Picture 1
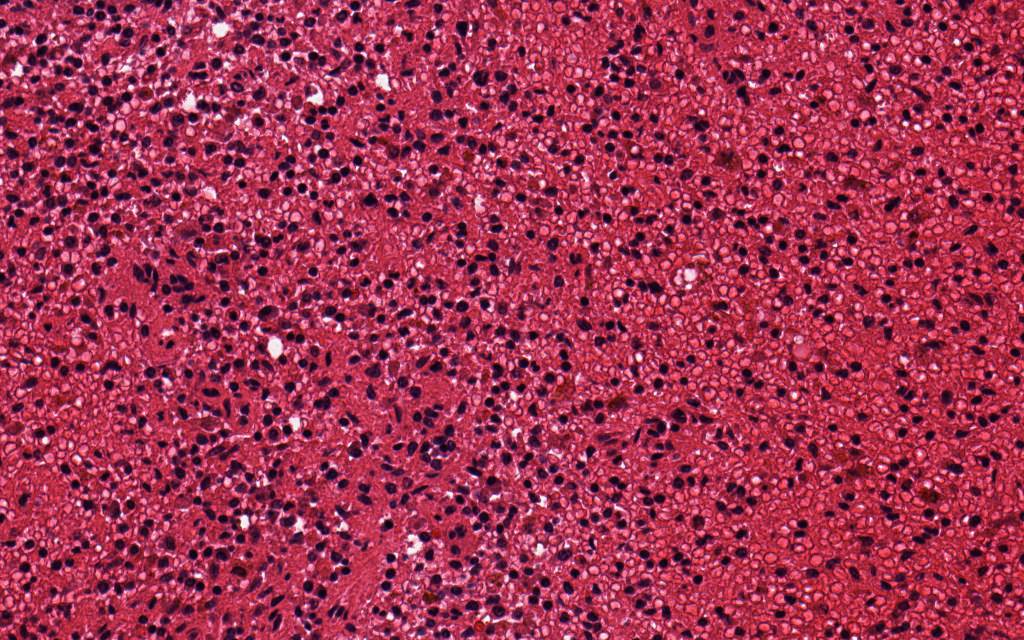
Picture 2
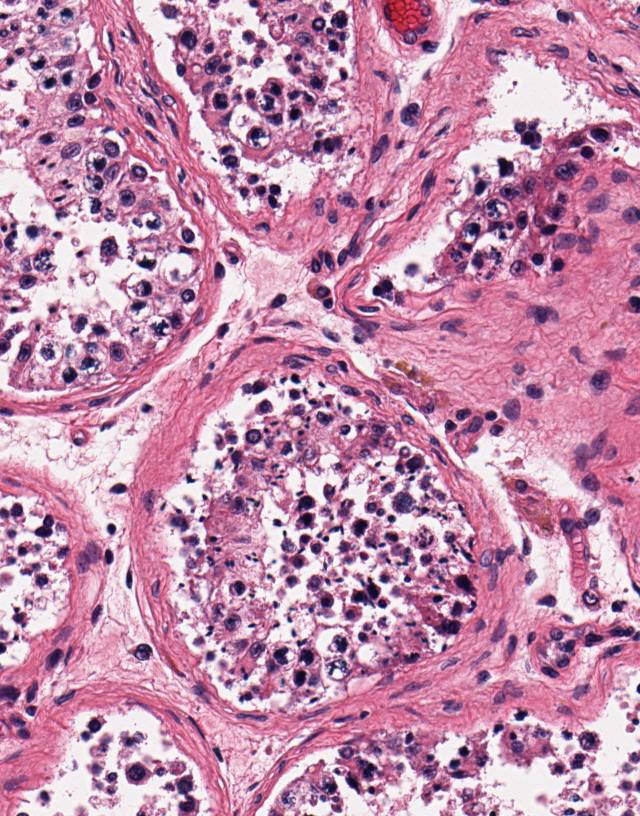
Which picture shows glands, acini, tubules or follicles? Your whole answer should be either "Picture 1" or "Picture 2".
Picture 2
